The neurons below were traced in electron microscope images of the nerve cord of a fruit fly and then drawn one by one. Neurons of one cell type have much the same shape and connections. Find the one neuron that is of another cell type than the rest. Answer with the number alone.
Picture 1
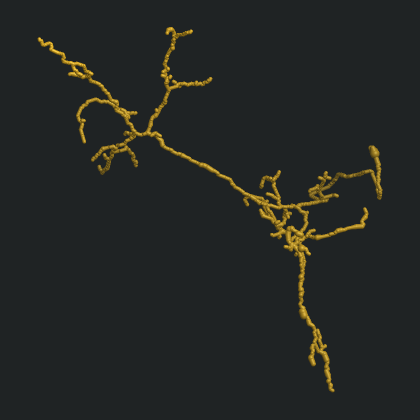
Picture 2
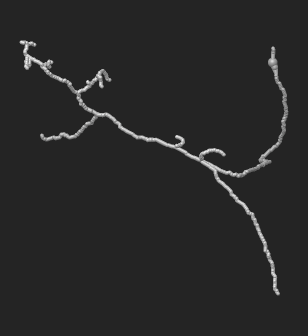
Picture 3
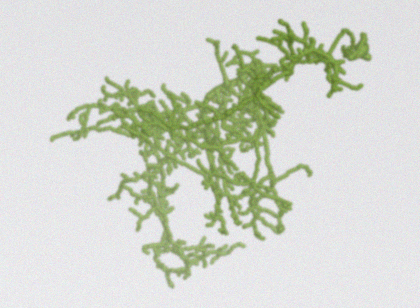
3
